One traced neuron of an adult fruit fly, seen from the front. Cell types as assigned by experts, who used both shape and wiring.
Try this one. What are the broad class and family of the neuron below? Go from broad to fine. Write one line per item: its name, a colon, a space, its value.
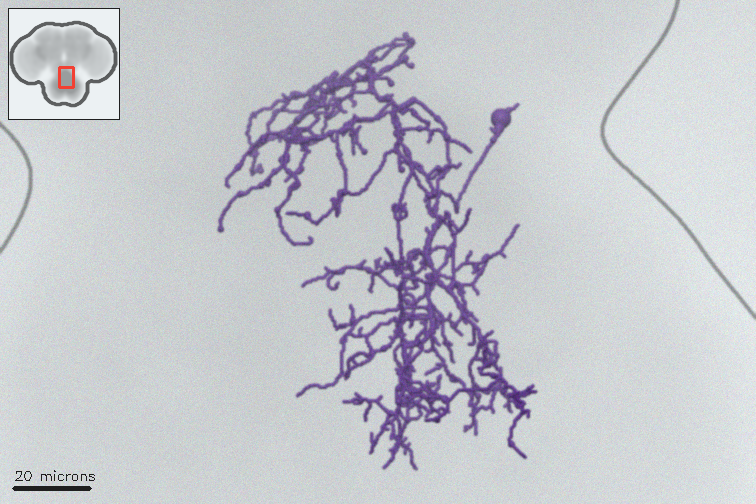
broad class: nerve-cord intrinsic neuron
family: hemilineage 12A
